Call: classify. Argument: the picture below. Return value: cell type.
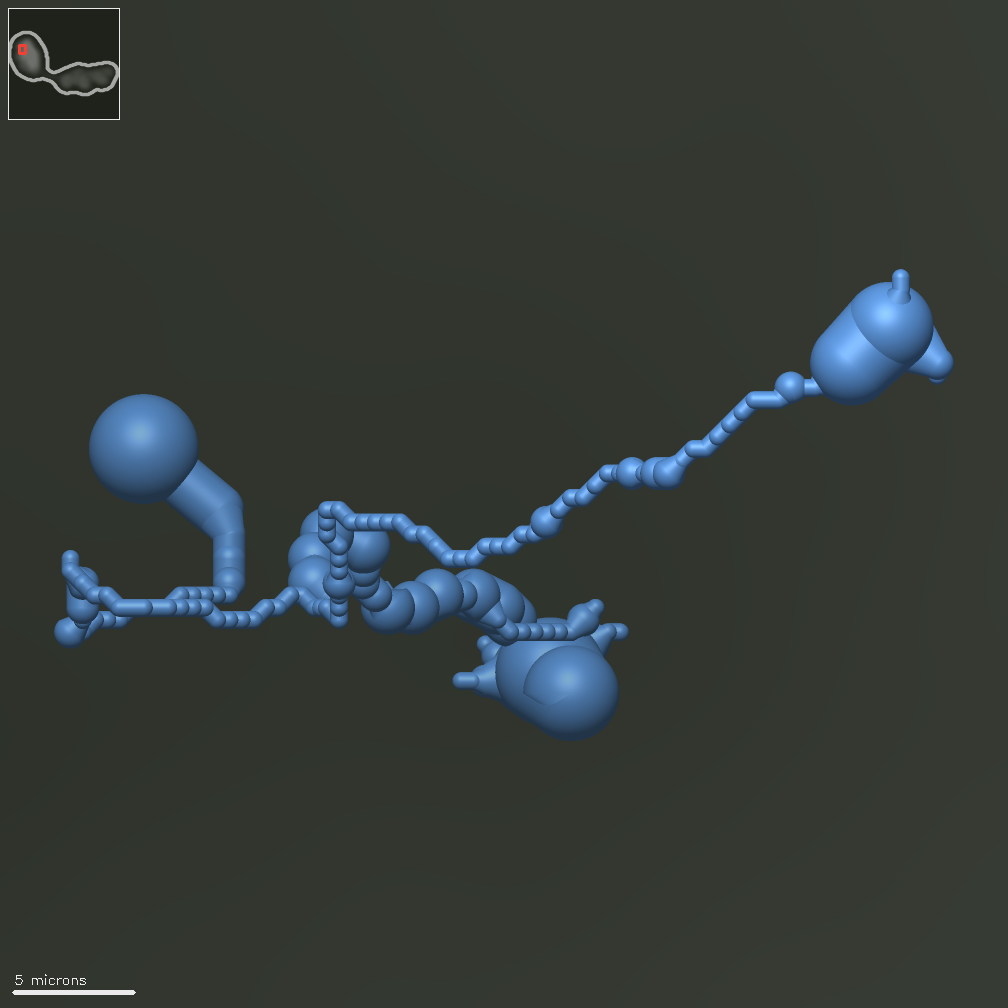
TuBu09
